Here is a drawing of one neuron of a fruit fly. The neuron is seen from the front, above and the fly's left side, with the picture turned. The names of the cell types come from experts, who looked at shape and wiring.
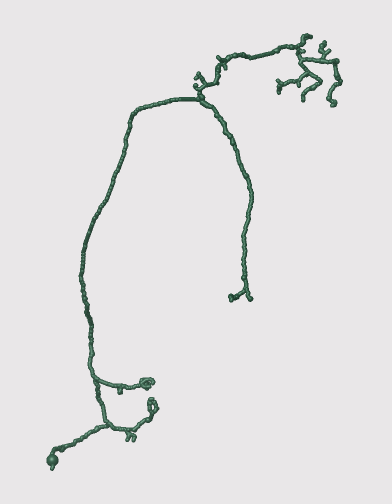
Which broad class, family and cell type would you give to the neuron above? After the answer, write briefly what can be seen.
Its broad class is central-brain intrinsic neuron. The name of its family is class Kenyon Cell. Its cell type is KCa'b'-ap2. The cell body can be seen at the lower left of the picture. In this view it is taller than it is wide.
